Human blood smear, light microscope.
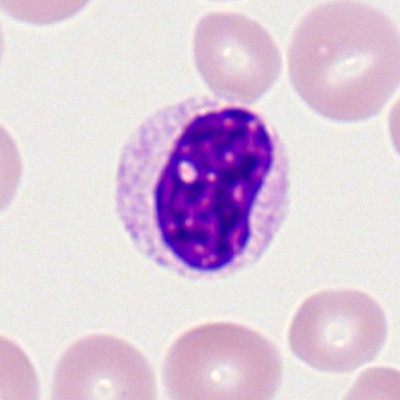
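Segmented neutrophil. The nucleus lies off-centre, so the rim of pale pinkish-lilac cytoplasm is wider on the left, and many fine pink-purple granules lie within that cytoplasm. The chromatin is dark purple and coarsely clumped.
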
